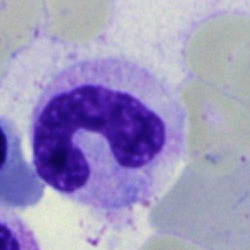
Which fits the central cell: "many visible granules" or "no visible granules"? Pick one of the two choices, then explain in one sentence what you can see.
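Many visible granules. Fine pinkish granules are scattered through the cytoplasm.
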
